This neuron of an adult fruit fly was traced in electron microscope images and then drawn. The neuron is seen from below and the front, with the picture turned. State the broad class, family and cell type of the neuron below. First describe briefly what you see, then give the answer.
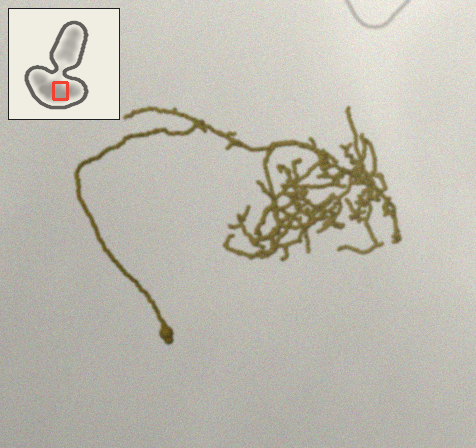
It is in the brain and does not reach the nerve cord. Dozens of branch ends can be seen. Its broad class is central-brain intrinsic neuron. Its family is hemilineage MD3. The cell type is WED204.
